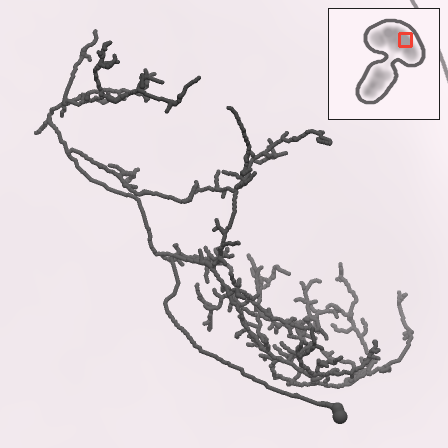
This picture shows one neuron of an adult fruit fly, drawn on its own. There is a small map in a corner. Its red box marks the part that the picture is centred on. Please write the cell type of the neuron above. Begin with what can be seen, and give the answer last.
It lies in the brain. The cell body can be seen at the lower right of the picture. It is a central-brain intrinsic neuron. It is of cell type LHPV4c2.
